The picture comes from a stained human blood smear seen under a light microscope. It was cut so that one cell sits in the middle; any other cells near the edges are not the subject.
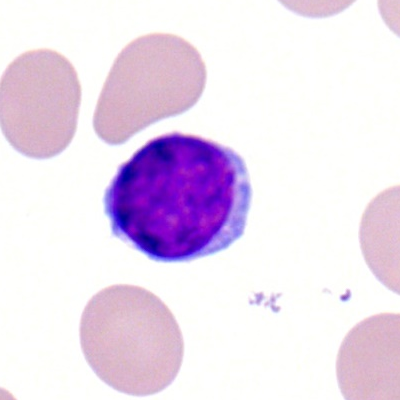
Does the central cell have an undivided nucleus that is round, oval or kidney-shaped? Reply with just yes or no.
Yes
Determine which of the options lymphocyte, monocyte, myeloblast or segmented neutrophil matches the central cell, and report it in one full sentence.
The cell at the heart of this crop is a lymphocyte.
